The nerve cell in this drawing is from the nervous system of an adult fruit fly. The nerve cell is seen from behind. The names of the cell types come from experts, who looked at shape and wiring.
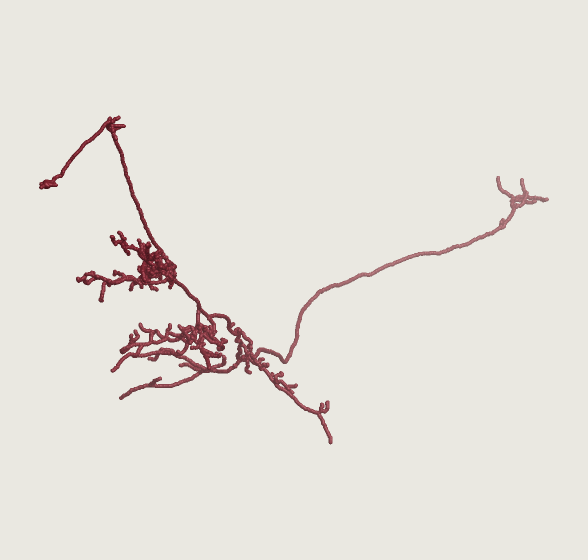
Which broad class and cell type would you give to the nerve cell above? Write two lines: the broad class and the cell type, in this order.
ascending neuron
ANXXX007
